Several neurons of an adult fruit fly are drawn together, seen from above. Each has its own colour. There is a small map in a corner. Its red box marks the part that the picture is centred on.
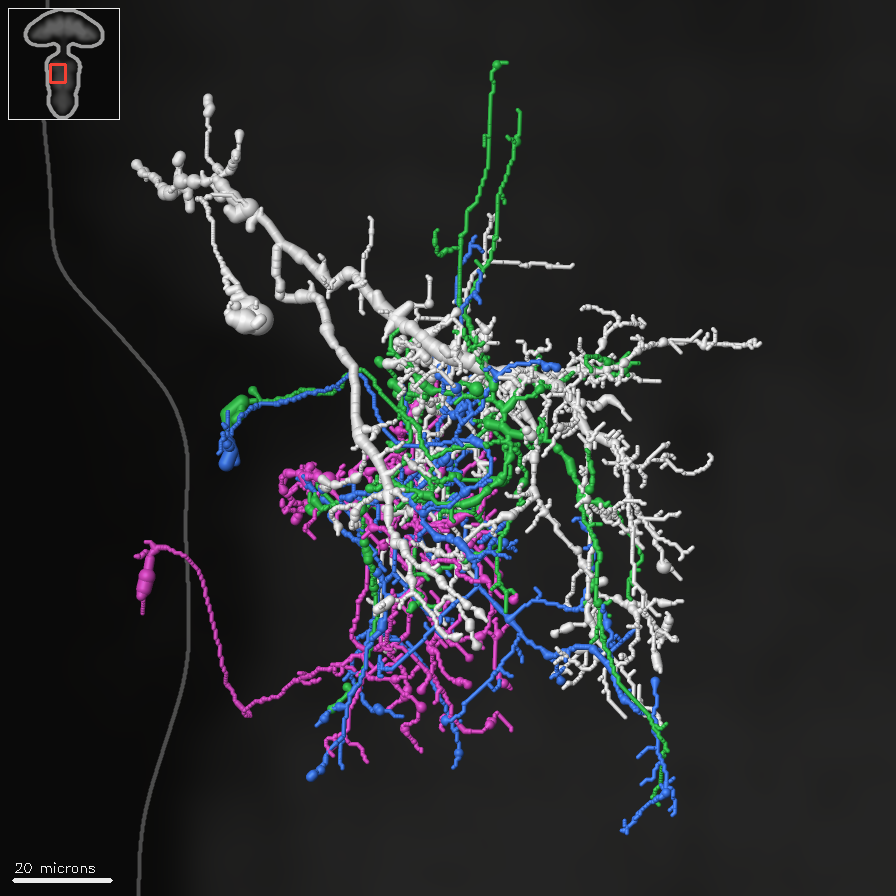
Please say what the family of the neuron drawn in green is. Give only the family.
hemilineage 03B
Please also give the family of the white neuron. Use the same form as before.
hemilineage 19A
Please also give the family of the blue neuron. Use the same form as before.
hemilineage 03B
